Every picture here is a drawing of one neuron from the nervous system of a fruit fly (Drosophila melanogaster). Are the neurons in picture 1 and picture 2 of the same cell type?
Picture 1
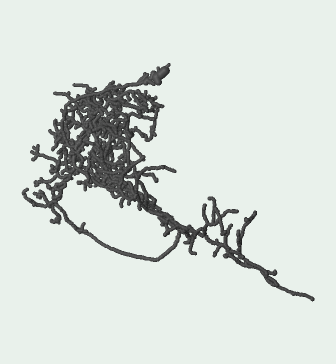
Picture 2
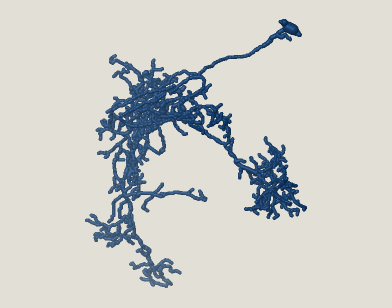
no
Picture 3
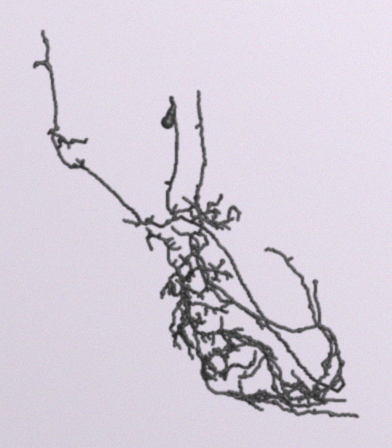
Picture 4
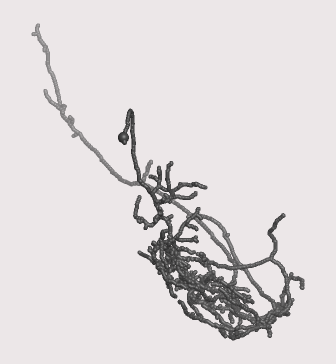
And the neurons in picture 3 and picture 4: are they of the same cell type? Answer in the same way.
yes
